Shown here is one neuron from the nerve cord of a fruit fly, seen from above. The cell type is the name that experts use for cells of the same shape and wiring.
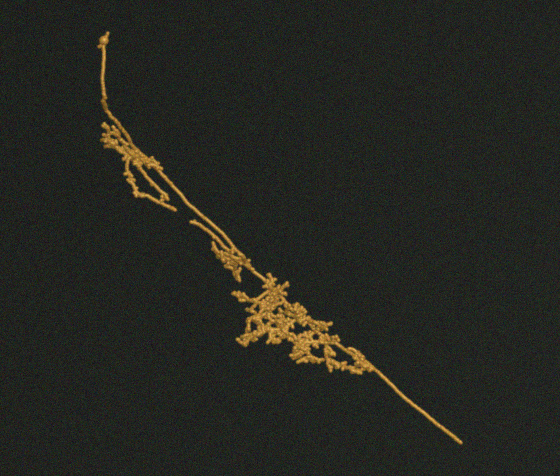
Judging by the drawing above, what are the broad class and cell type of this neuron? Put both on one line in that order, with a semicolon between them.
ascending neuron; ANXXX102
